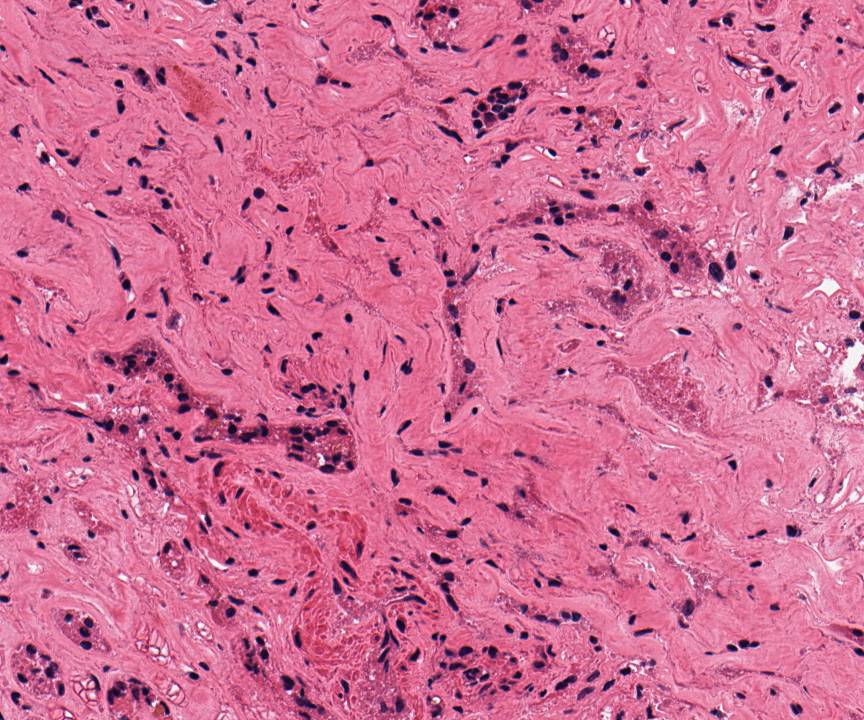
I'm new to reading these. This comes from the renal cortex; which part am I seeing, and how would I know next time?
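All of this is dense connective tissue. Dense, wavy, pink-staining collagen bundles fill the whole field, running in many different directions, and most nuclei among them are dark, thin and spindle-shaped or wavy.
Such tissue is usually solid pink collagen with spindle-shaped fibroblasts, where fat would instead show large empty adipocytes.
At the lower left edge, though, sit small rounded groups of cells with pale, foamy-looking cytoplasm. Nowhere is there a surface epithelial lining.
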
